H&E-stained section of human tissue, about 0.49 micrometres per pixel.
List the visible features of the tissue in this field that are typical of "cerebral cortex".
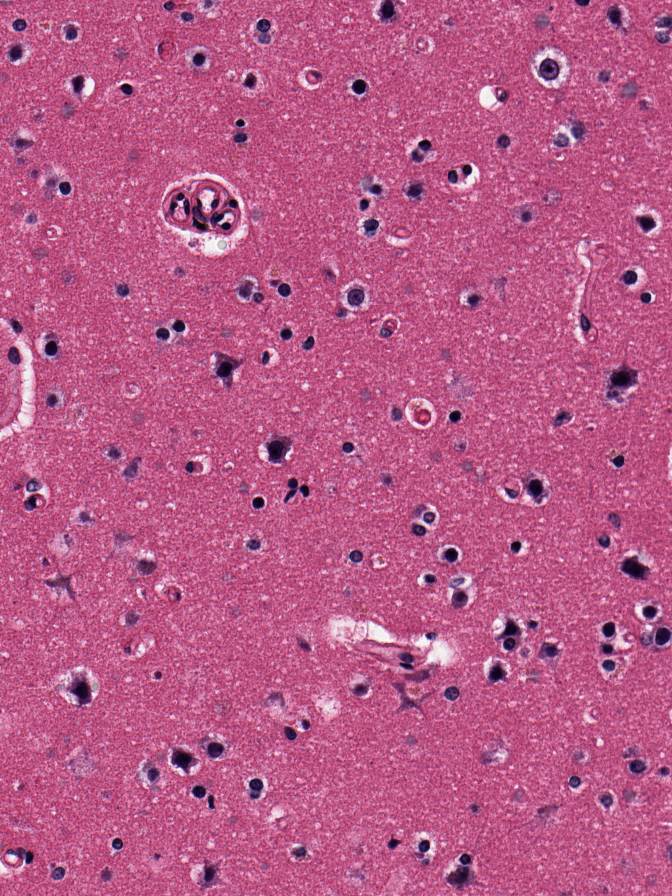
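The tissue in this field is cerebral cortex. Checked item by item, the whole field is a fine, granular pink matrix, with cells scattered singly and no epithelium or glands. Most of its nuclei are small, round and darkly stained, with little cytoplasm visible around them. Here and there lie a few angular cell bodies with dark, shrunken-looking cytoplasm and pointed processes. The one remaining item is in the lower middle: an elongated vessel lying within a pale, clear space.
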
